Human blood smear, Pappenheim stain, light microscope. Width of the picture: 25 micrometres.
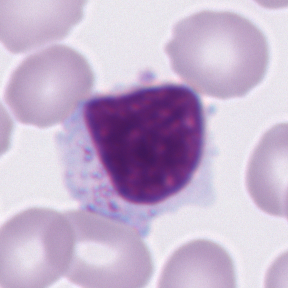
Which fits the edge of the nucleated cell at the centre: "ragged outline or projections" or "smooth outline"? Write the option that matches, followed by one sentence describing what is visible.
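Ragged outline or projections. The cell border is ragged on the left side.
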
